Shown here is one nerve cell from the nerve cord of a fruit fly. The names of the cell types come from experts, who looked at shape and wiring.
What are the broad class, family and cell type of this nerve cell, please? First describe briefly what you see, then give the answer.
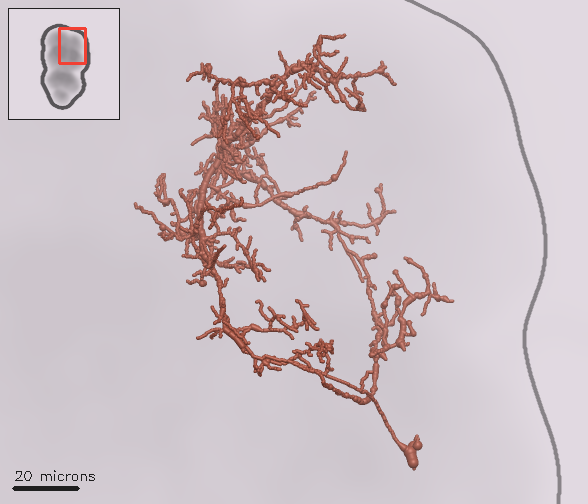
From top to bottom in the picture it spans about 140 microns. The picture shows more than a hundred branch ends. This is a nerve-cord intrinsic neuron. The family is hemilineage 11A. It is of cell type IN11A007.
